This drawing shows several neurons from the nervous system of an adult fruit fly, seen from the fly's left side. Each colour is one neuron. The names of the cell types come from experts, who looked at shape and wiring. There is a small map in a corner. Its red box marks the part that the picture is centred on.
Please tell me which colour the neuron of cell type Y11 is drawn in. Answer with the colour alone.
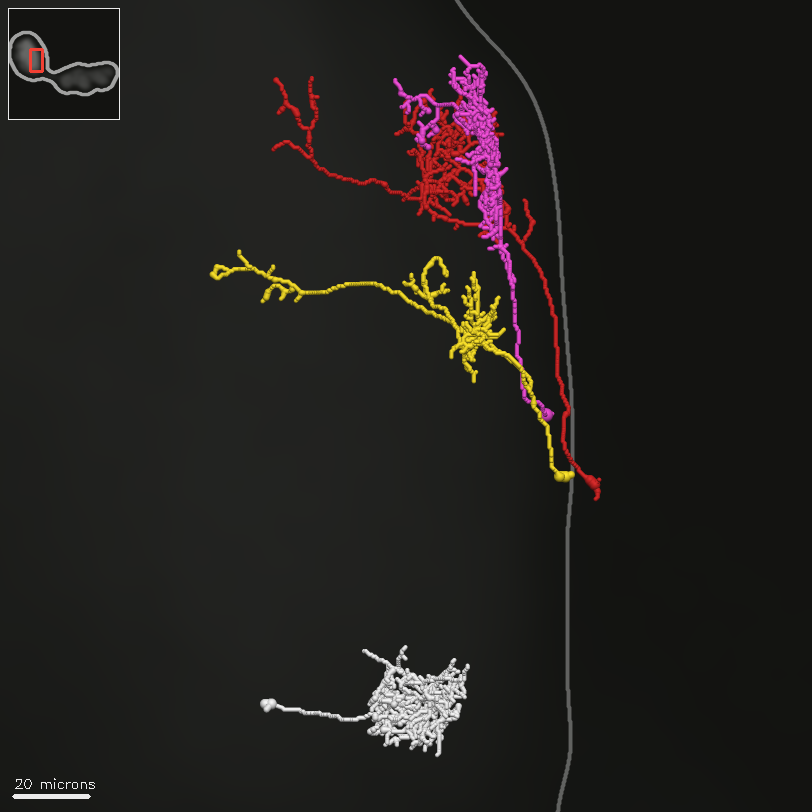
red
